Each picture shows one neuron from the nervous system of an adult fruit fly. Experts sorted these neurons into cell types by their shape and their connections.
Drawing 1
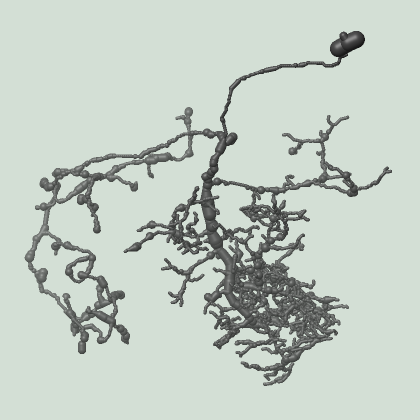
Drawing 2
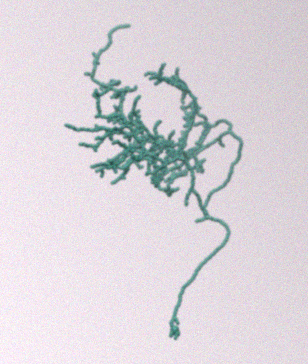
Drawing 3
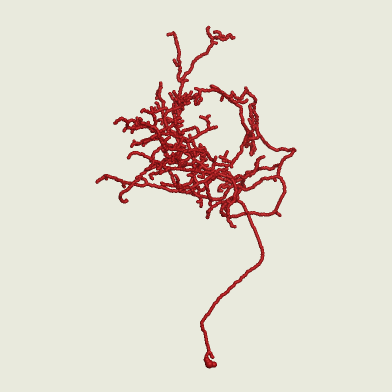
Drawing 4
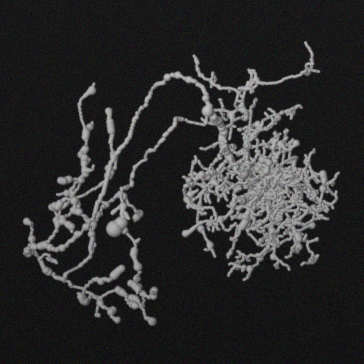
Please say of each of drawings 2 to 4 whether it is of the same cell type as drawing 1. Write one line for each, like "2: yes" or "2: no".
2: no
3: no
4: yes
